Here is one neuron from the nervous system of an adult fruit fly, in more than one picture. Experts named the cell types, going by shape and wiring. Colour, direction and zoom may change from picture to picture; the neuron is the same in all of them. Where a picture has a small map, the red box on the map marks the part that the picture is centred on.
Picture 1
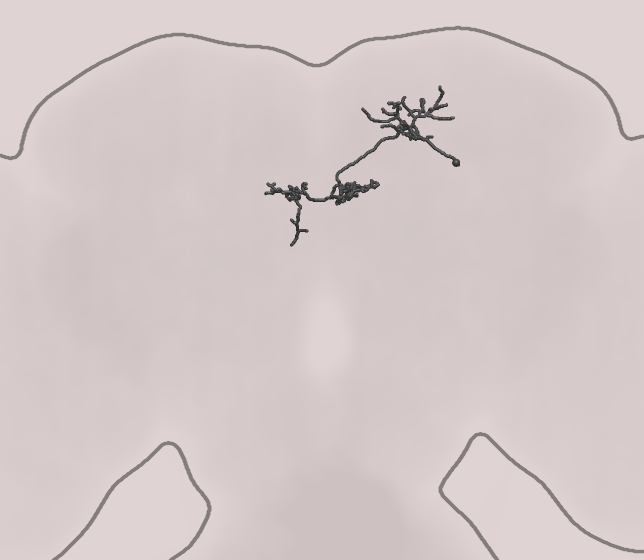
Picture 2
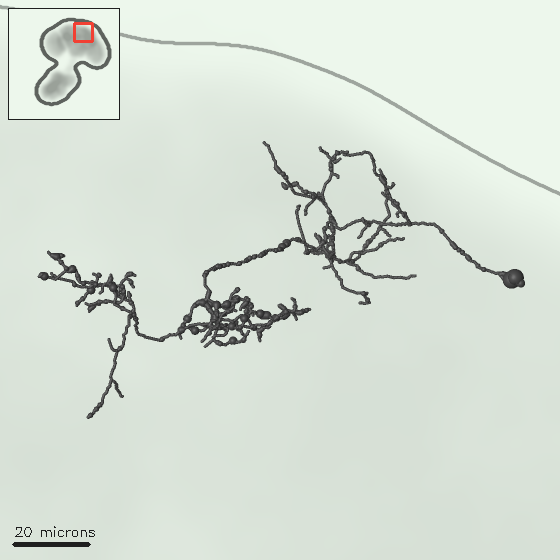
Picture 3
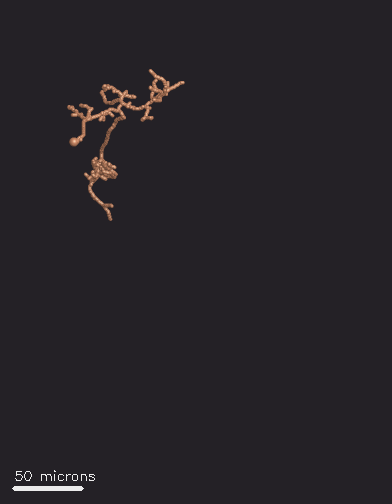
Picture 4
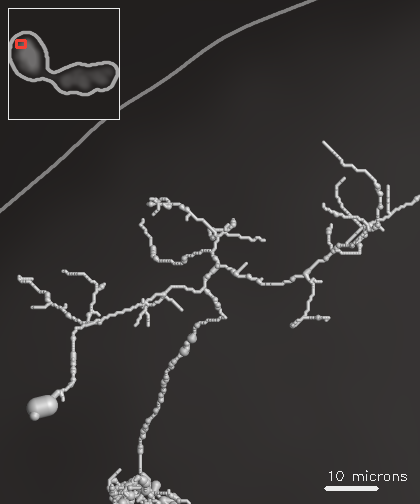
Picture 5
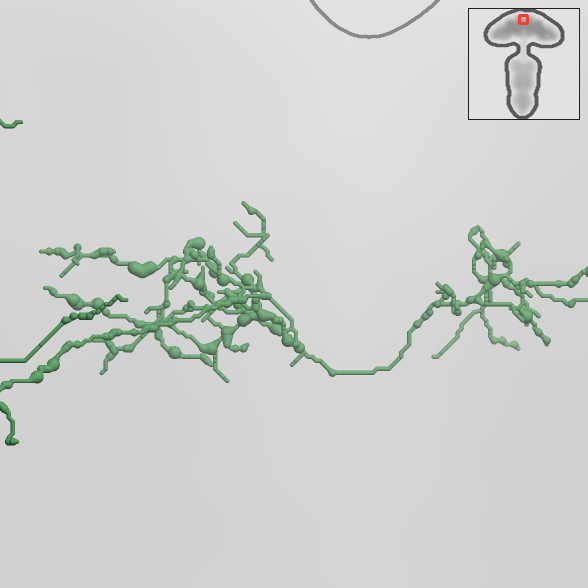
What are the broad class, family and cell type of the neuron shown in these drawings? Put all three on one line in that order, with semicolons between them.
central-brain intrinsic neuron; class DAN; PAM02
